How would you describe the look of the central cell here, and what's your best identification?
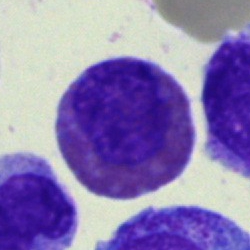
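First, the outline: round, with a smooth edge. Next, the cytoplasm, which forms a wider band below the nucleus than above it. Then the chromatin, patchy, with darker clumps scattered through the nucleus. Last, the surroundings: pale background separates the cell from its neighbours, and it touches none of them. What it shows is an eosinophil.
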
